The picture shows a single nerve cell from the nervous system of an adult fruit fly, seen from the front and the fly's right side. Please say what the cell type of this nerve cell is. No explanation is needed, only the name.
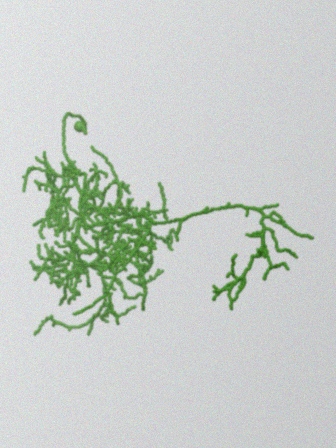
INXXX153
